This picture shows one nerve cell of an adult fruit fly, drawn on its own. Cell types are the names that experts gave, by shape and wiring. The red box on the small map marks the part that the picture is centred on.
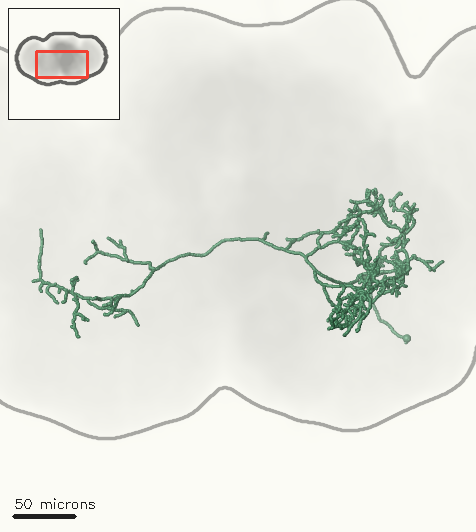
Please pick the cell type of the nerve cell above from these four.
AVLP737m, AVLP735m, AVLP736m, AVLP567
AVLP567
